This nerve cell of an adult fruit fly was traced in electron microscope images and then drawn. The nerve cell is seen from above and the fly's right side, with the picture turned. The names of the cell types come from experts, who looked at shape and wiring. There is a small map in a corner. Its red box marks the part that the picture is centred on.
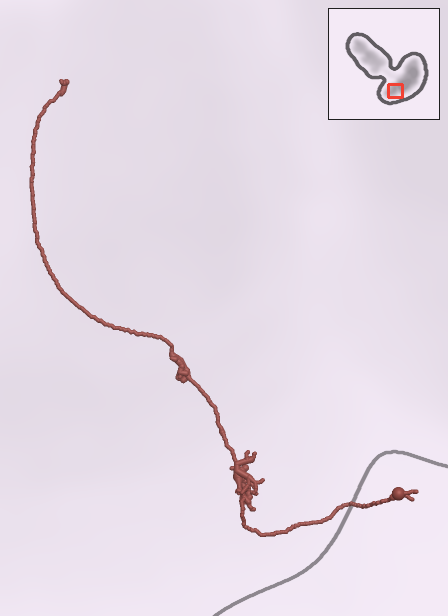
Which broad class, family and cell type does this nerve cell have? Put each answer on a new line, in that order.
optic-lobe intrinsic neuron
Tm
Tm1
